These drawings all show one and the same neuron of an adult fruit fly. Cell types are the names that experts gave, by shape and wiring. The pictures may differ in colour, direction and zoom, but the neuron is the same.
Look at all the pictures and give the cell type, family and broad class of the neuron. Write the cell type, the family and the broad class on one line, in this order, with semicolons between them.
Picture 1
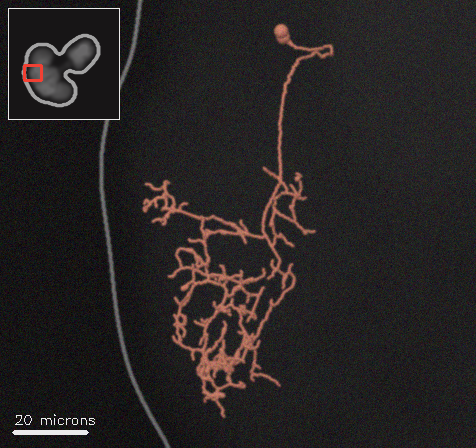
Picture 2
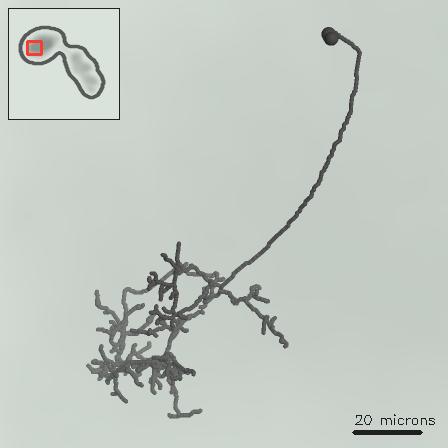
CB1931; hemilineage SLPal3_and_SLPal4_dorsal; central-brain intrinsic neuron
